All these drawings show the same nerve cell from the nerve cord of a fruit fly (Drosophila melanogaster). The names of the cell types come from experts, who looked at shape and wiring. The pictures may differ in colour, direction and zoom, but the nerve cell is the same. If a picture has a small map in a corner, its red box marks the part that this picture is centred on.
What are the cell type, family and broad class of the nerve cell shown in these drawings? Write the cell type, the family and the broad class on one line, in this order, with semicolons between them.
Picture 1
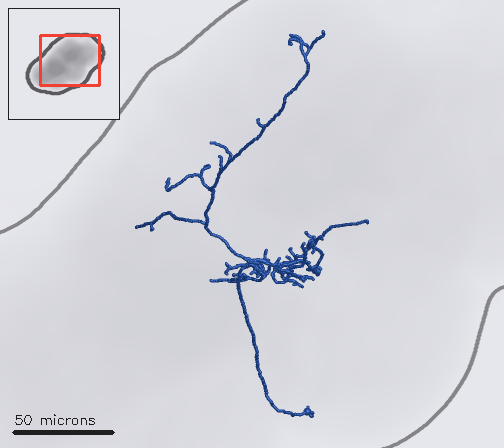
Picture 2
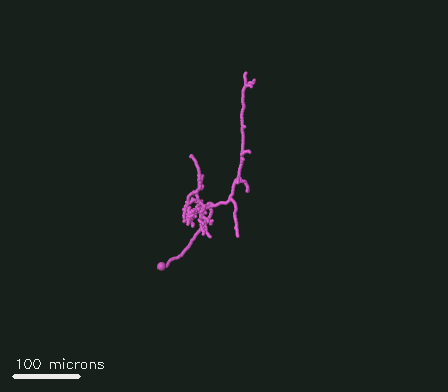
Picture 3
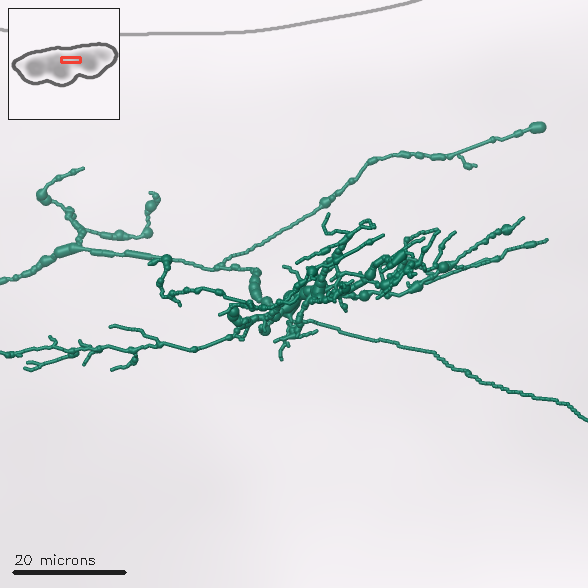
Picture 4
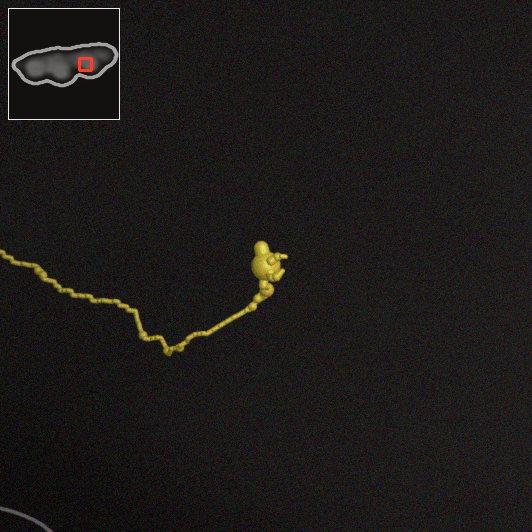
IN08B091; hemilineage 08B; nerve-cord intrinsic neuron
